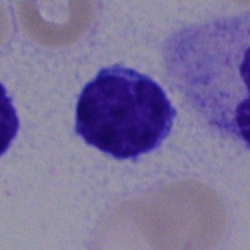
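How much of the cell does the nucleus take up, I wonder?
Nearly all of it; the dark nucleus fills almost the whole roughly round cell.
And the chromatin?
Dense, dark purple, coarsely clumped, and I see no nucleolus.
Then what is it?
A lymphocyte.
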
